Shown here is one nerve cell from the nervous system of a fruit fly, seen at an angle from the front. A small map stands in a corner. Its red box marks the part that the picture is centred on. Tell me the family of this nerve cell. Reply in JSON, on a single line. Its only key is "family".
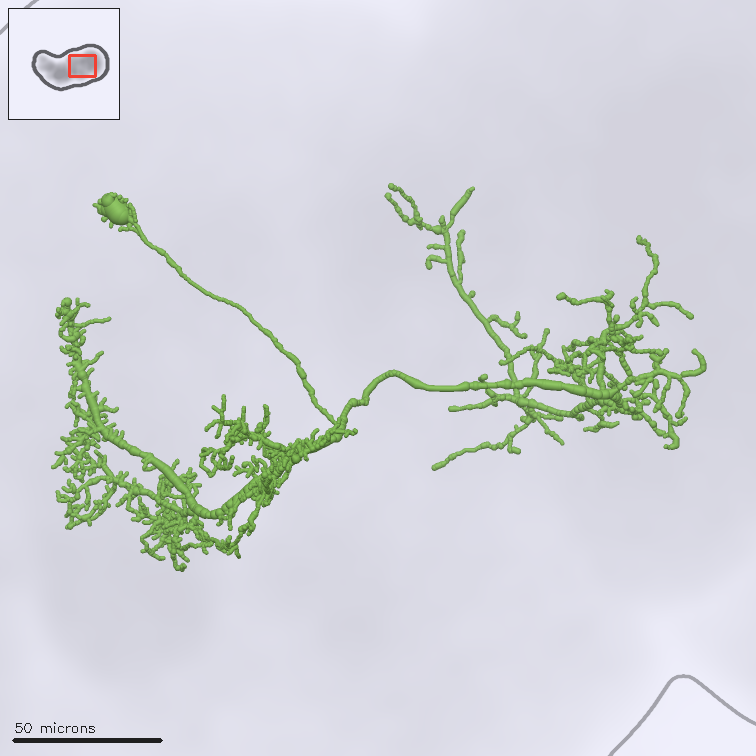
{"family": "hemilineage 07B"}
